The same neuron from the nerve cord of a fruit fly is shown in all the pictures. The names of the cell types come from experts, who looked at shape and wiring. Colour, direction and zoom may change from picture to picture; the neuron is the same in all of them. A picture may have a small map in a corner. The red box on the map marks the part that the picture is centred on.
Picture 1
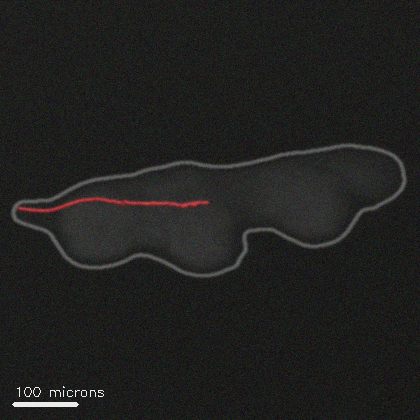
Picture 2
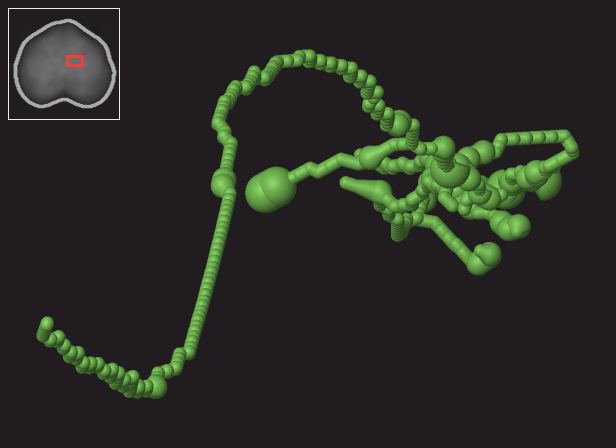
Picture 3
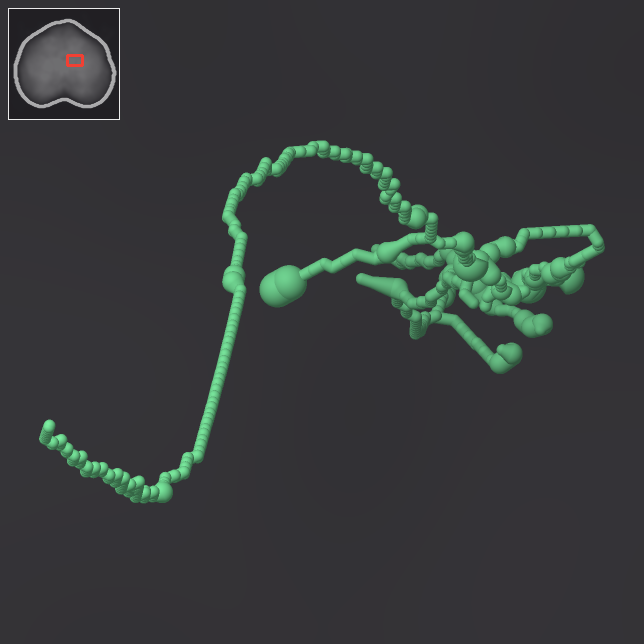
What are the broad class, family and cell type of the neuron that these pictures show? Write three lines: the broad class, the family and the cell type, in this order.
descending neuron
hemilineage LB7
DNge126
